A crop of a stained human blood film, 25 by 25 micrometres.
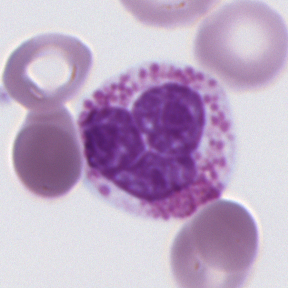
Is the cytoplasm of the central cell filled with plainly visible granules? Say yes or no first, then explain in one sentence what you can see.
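Yes. The cytoplasm holds many round reddish-purple granules.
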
